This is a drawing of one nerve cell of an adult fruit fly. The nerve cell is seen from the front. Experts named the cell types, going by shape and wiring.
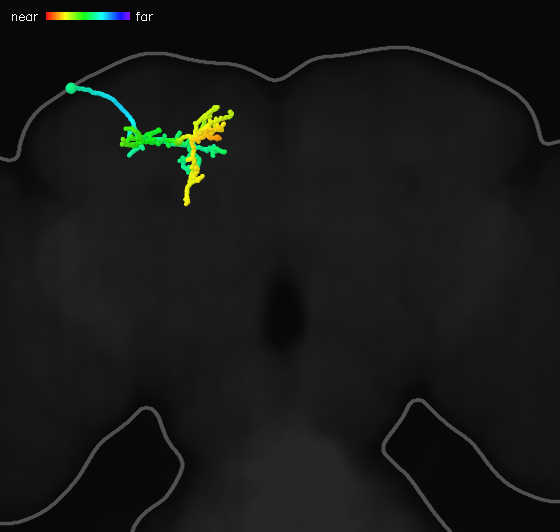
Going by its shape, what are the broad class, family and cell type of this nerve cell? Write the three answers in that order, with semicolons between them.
central-brain intrinsic neuron; hemilineage SLPad1_posterior; SMP207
